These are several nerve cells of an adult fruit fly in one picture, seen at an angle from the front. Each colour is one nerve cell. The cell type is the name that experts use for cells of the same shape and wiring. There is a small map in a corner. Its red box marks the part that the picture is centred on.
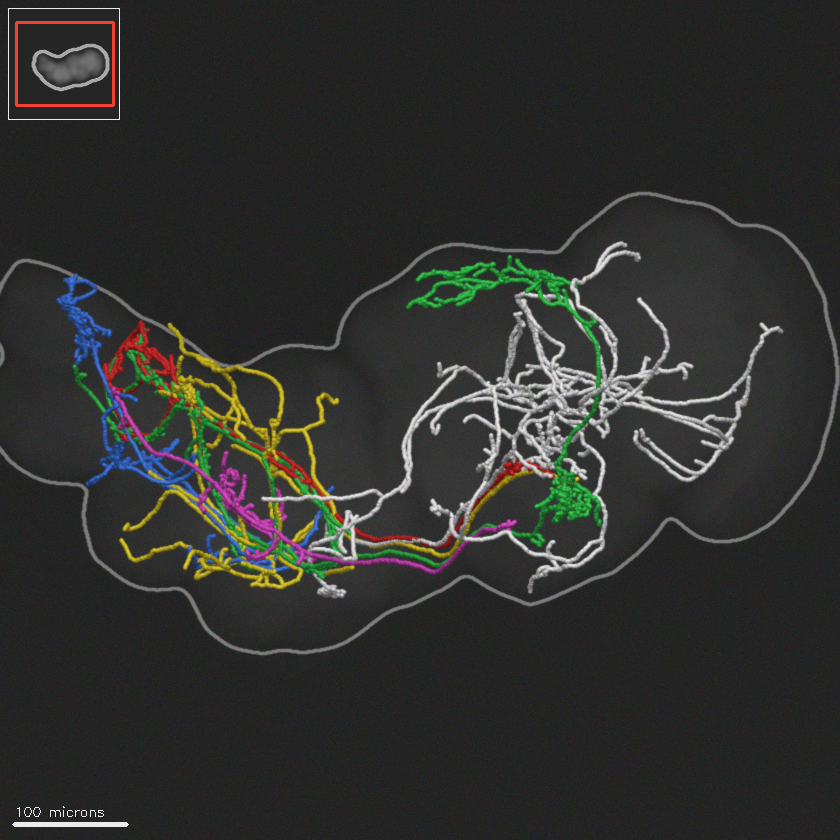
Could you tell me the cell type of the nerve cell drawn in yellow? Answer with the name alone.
AN09A005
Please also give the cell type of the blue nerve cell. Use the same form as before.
IN09A005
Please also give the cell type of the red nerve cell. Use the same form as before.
SAxx01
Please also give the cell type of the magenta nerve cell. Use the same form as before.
AN10B046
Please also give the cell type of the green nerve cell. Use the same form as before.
AN05B101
